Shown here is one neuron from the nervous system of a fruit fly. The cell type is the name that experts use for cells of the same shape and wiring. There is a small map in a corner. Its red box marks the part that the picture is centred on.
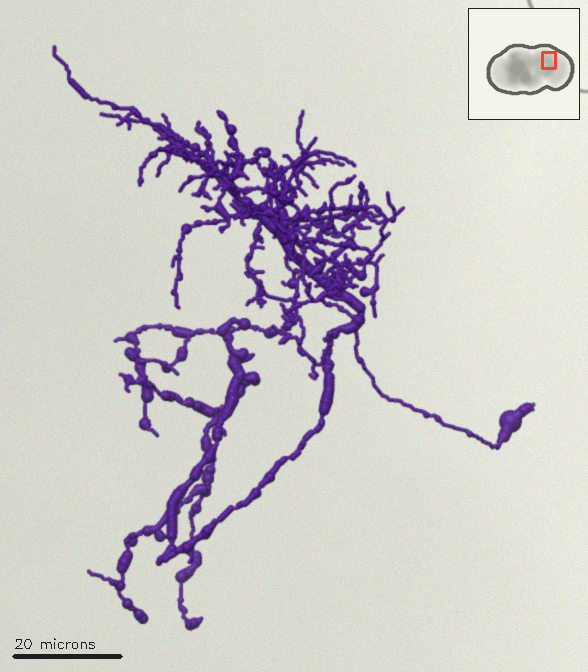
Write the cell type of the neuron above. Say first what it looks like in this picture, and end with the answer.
By the scale bar it is about 110 microns tall in this view. The picture shows dozens of branch ends. This is a central-brain intrinsic neuron. It is of cell type LHAV2b2_b.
